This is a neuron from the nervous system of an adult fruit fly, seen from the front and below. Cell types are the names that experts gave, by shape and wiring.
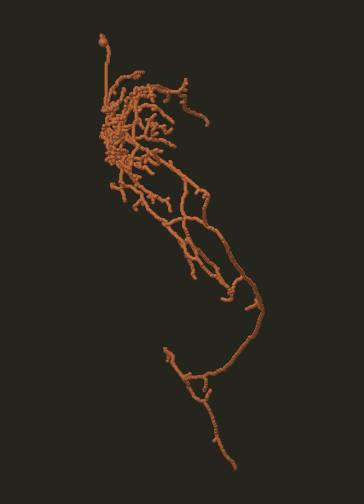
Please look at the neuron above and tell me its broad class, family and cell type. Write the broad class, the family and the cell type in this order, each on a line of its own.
nerve-cord intrinsic neuron
hemilineage 17A
IN17A093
